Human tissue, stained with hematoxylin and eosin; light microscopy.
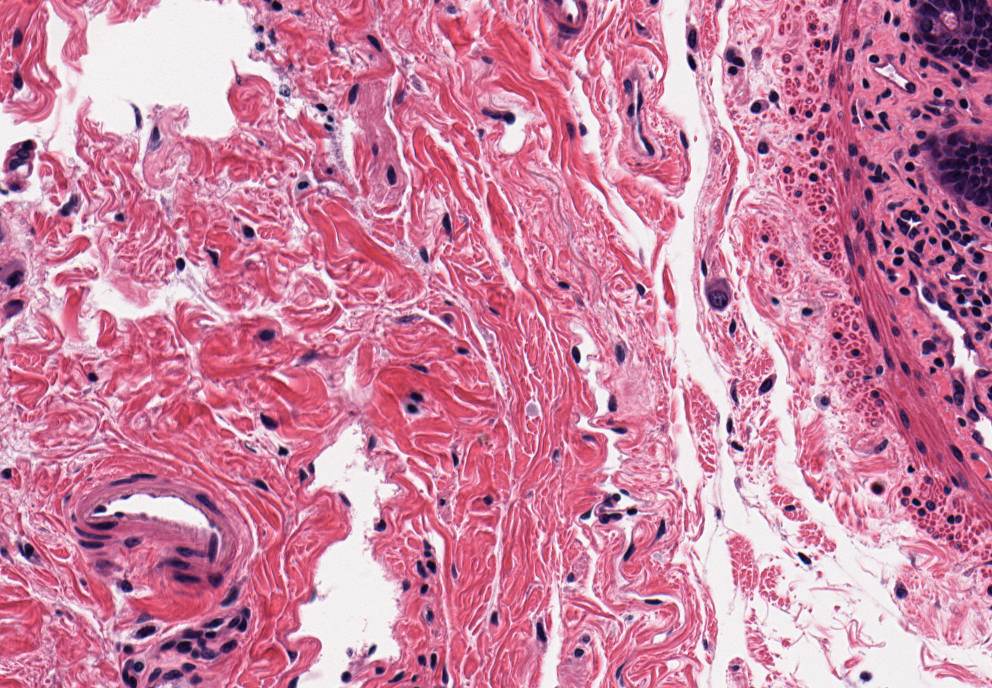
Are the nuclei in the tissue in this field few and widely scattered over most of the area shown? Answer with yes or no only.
Yes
